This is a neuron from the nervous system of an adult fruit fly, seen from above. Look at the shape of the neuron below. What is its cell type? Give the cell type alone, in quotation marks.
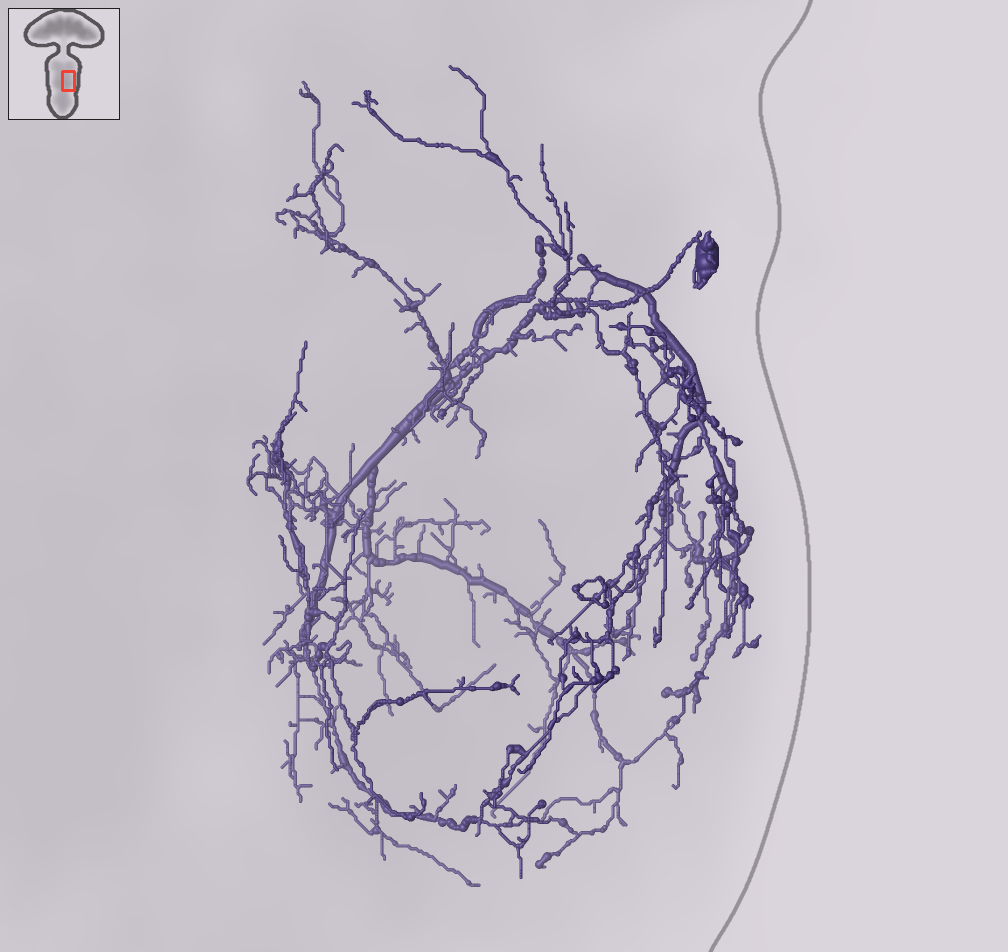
"IN17A028"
